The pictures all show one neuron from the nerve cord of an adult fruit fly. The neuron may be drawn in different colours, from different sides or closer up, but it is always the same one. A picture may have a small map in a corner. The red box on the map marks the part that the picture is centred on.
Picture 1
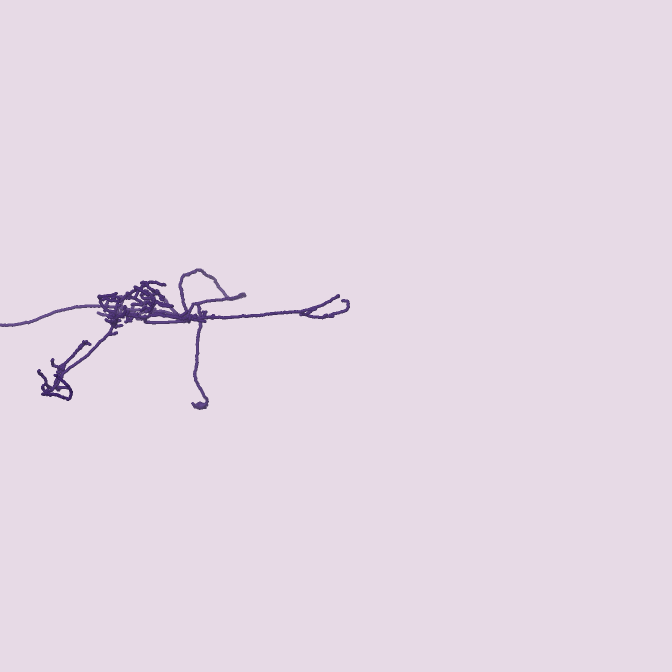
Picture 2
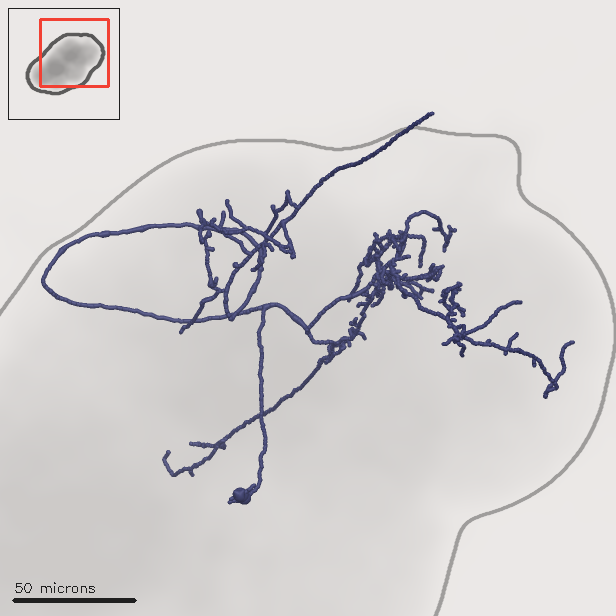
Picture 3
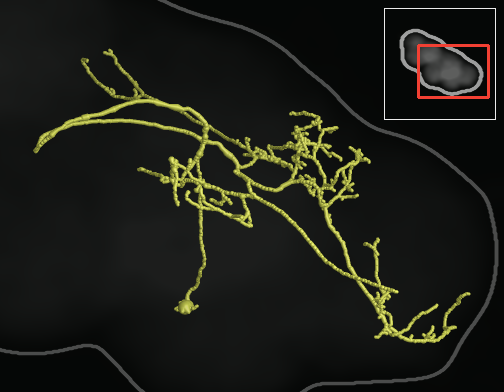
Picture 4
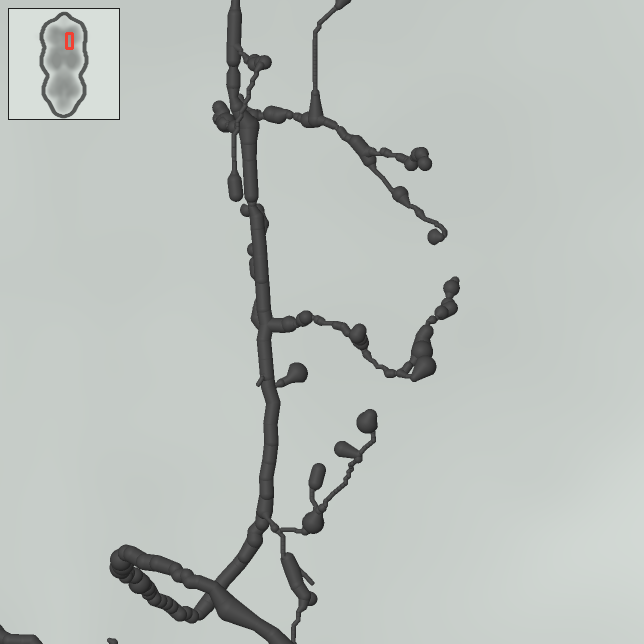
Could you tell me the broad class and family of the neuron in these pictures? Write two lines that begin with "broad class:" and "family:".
broad class: ascending neuron
family: hemilineage 02A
